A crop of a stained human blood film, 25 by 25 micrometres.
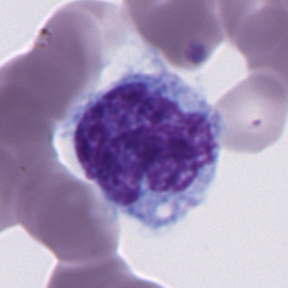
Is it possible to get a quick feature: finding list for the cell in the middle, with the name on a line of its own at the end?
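Nucleus: notched lower edge, kidney-like shape
Nucleolus: none seen
Vacuole: one, small and clear, in cytoplasm below and right of nucleus
Outline: irregular and frayed, not smooth
Type: monocyte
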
